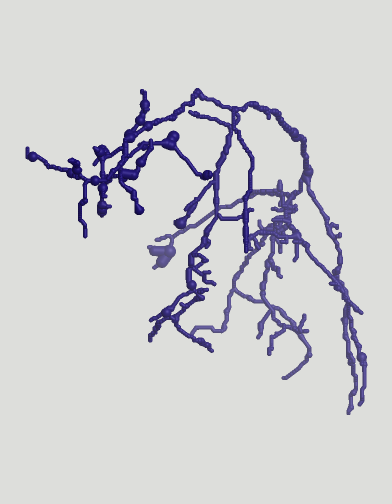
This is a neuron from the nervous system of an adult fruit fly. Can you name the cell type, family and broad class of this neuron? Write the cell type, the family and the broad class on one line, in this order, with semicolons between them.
CB3141; hemilineage SLPpl3; central-brain intrinsic neuron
